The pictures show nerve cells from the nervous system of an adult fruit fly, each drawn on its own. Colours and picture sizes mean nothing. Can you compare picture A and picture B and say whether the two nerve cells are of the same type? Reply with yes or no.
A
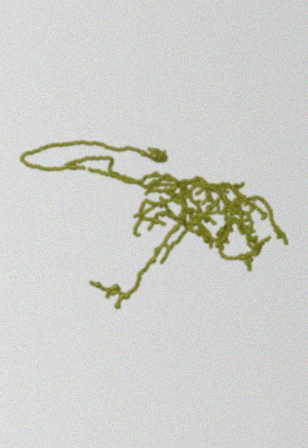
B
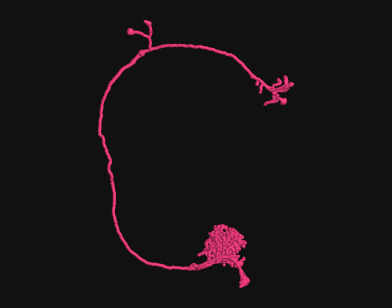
no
